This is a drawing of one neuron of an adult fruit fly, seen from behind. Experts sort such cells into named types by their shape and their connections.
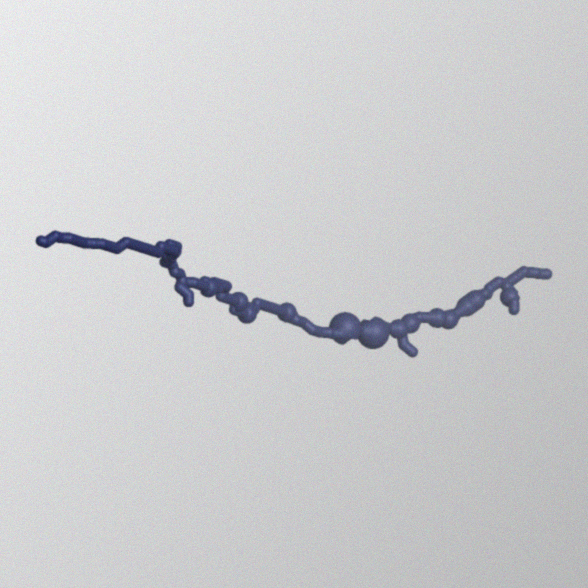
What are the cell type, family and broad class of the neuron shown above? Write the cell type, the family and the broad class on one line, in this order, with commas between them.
SNta31, class mechanosensory tactile, sensory neuron entering the nerve cord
